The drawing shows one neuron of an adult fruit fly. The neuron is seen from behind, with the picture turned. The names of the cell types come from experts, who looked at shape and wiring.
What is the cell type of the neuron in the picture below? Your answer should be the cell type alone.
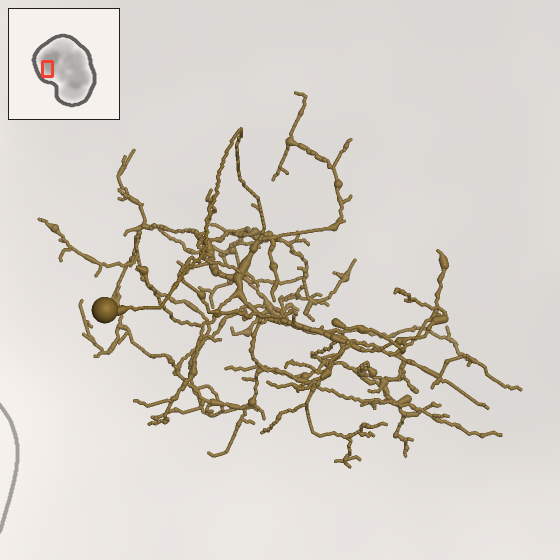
IN20A.22A057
